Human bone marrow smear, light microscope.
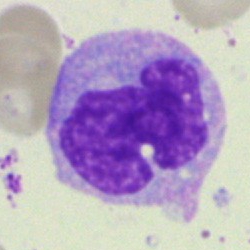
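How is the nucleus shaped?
Irregular and folded, with a deep notch opening toward the bottom and a small clear round spot sitting in that notch at its lower edge.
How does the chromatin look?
Finely mottled and lacy rather than dense and clumped.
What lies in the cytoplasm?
Fine, dusty lilac granules.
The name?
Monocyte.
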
